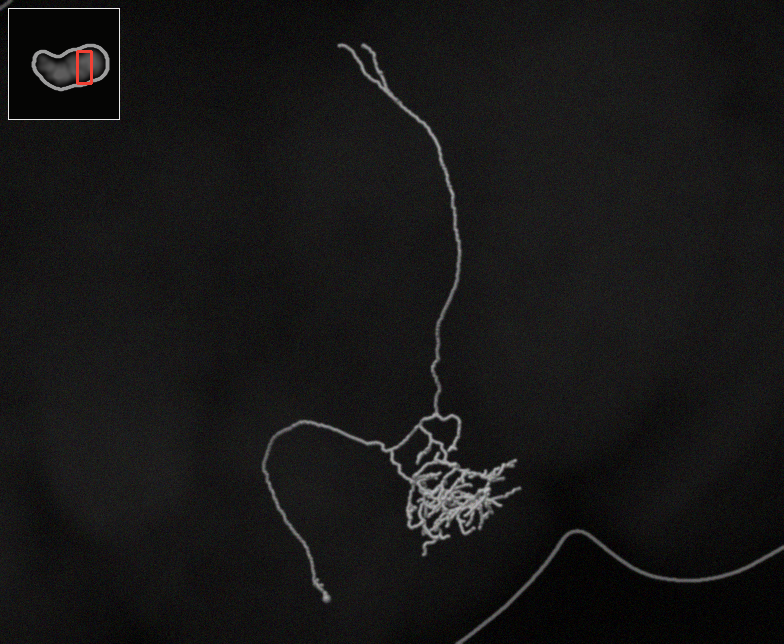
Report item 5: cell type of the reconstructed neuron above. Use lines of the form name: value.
cell type: PRW043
